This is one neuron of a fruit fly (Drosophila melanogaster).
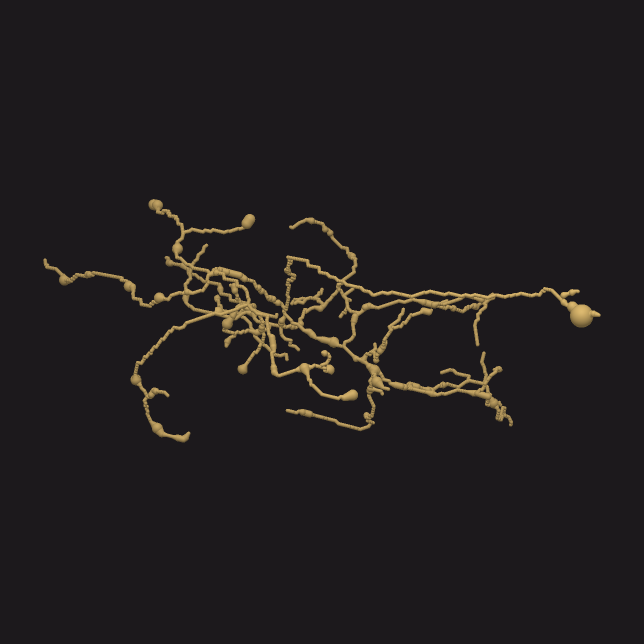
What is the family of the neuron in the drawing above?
hemilineage 01B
